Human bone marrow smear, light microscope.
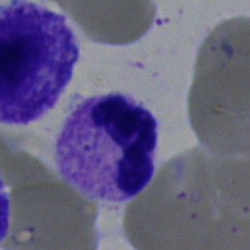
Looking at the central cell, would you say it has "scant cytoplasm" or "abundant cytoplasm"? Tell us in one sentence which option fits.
The cytoplasm of this cell is abundant.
